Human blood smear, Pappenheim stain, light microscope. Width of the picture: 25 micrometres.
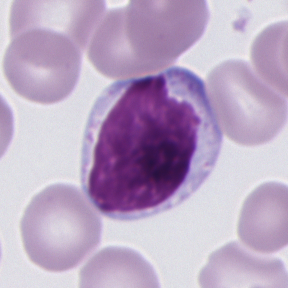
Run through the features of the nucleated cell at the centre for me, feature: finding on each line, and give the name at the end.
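Outline: smooth oval
Chromatin: dark purple, coarsely clumped, paler streaks between clumps
Nucleoli: none visible
Cytoplasm: pale blue-grey rim, widest on right
Nucleus: about 70% of cell area
Name: large granular lymphocyte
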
